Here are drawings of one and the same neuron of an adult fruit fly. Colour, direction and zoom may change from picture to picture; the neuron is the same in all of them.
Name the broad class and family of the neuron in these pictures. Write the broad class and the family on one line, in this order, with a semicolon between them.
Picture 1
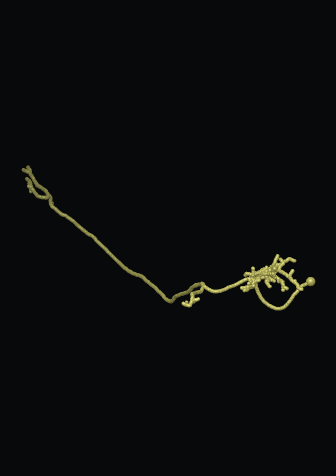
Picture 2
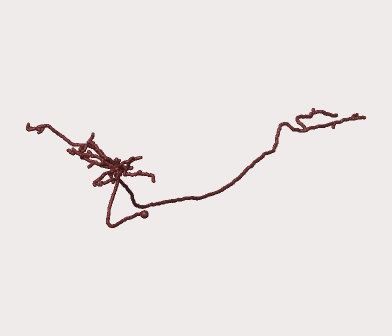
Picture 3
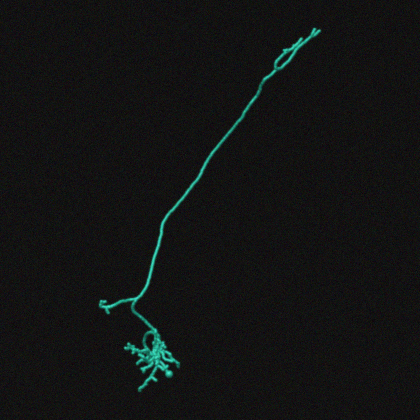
descending neuron; hemilineage LB7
